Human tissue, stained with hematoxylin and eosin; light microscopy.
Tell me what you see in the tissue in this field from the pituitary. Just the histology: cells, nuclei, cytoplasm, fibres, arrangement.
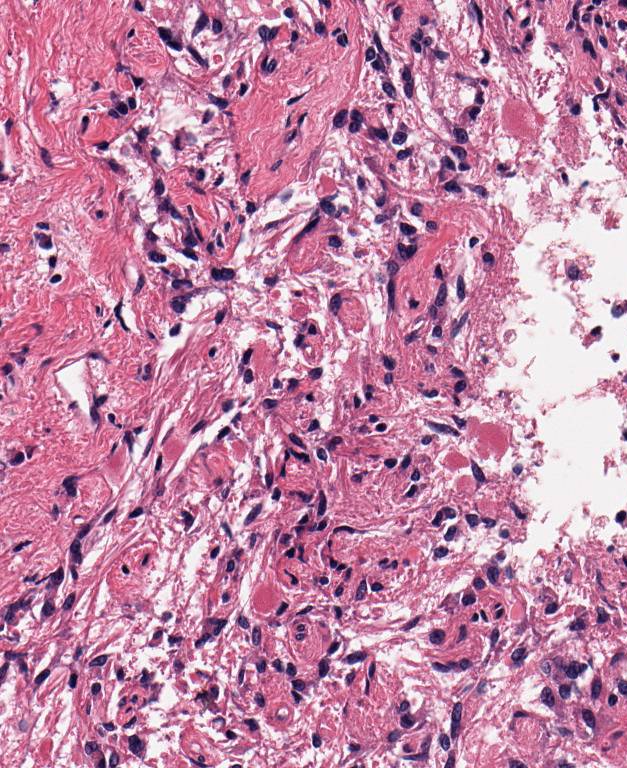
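First, the stroma: wavy, bright pink collagen fibres forming a loose, irregular meshwork. Second, orientation: spindle cells and fibres run in varied directions, not in one parallel fascicle. Third, fat: no fat cells anywhere in the field. Fourth, the edge against the empty space: frayed tissue, with small detached fragments floating within that space.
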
